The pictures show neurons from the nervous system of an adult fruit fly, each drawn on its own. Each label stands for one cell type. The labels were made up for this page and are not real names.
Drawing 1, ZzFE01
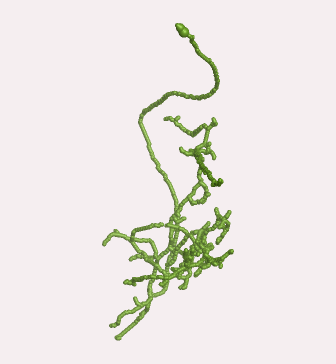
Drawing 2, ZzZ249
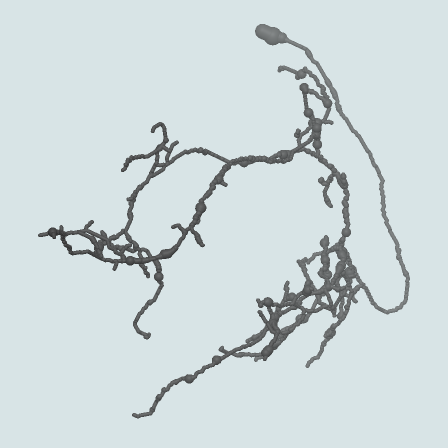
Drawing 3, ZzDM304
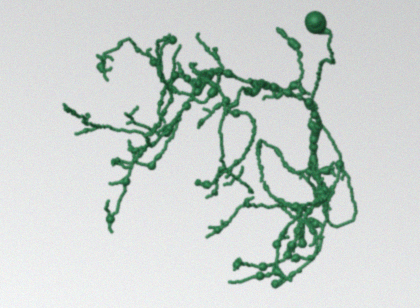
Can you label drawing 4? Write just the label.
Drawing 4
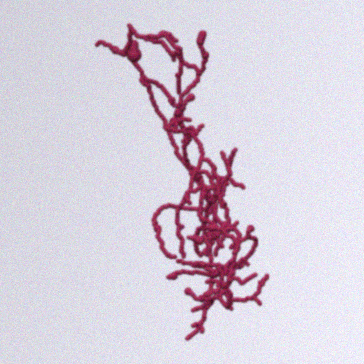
ZzFE01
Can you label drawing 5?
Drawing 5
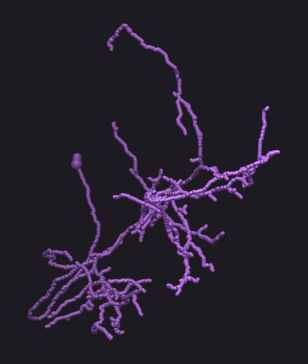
ZzZ249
